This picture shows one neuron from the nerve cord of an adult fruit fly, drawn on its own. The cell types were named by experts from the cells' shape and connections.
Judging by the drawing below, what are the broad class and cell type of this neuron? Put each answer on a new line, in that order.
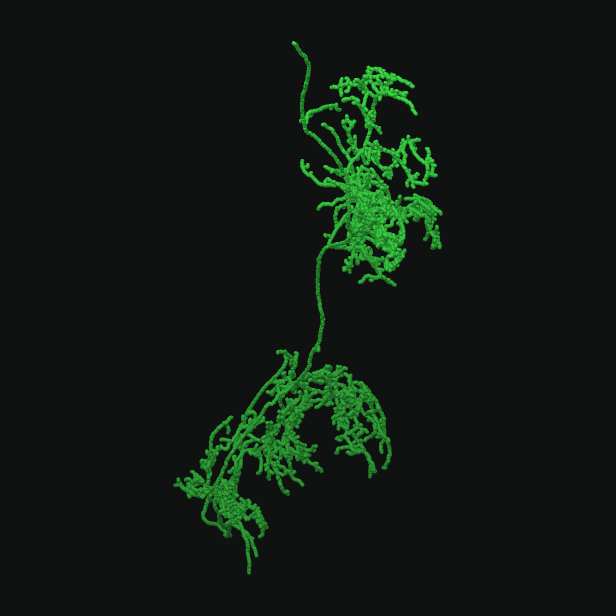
ascending neuron
ANXXX027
